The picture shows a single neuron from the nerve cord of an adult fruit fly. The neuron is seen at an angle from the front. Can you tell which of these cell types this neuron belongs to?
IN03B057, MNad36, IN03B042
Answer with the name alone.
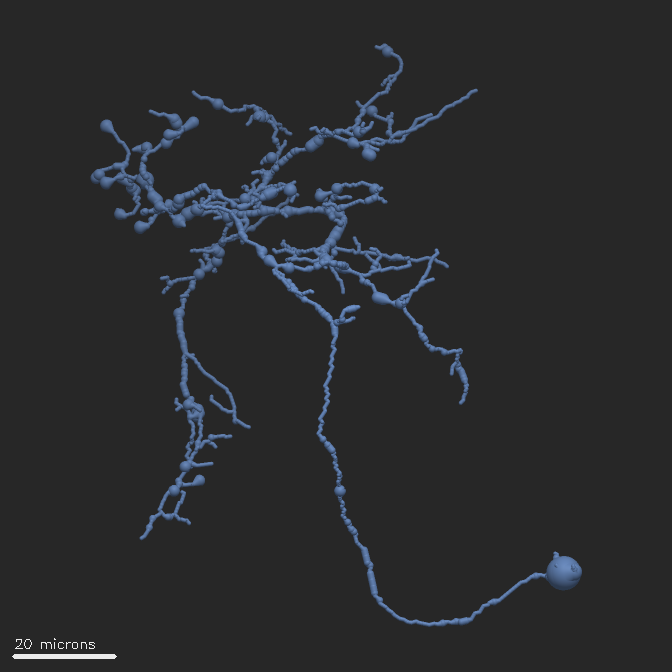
IN03B057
